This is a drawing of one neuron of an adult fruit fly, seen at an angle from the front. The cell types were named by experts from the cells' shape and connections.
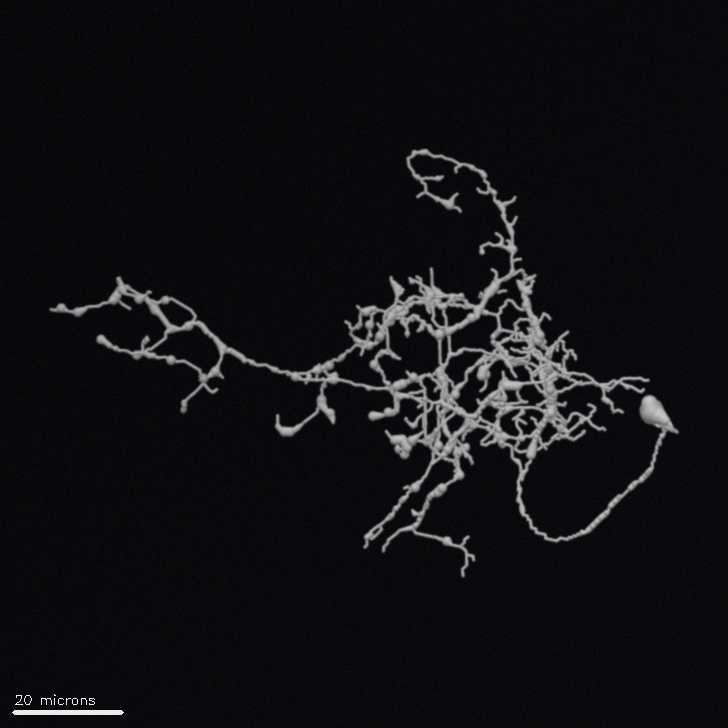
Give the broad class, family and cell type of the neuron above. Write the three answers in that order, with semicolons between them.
central-brain intrinsic neuron; hemilineage VLPl4_dorsal; LHAV4c1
